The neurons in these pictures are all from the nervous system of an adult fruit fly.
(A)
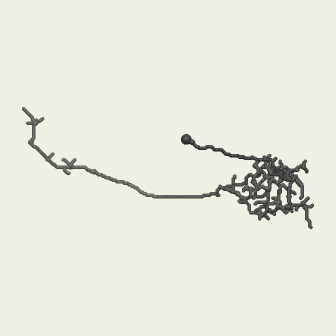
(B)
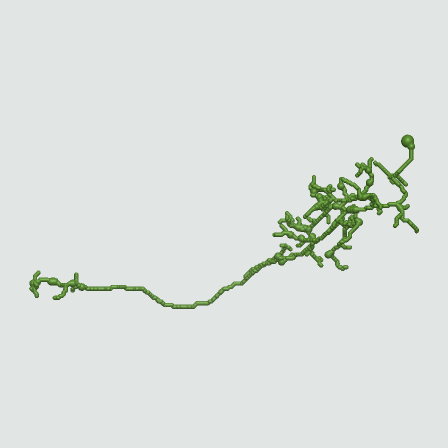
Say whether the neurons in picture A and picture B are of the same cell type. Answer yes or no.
yes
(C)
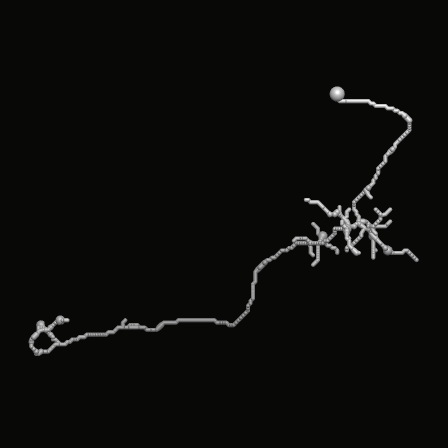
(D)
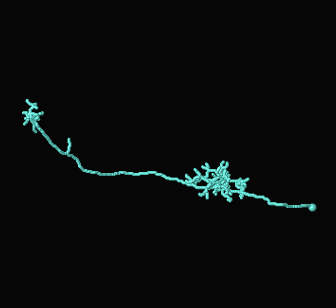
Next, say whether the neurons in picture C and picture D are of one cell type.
yes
